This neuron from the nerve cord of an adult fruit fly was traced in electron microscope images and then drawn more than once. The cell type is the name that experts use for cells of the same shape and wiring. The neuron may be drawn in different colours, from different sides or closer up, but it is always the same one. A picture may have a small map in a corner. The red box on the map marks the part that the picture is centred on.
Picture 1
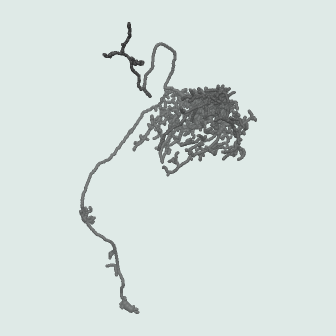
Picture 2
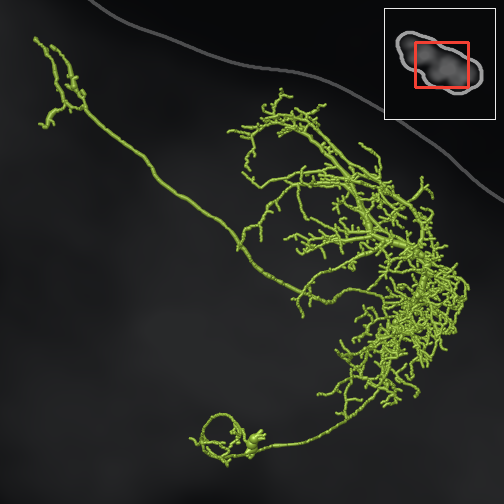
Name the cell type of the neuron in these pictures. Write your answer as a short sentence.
The cell type is IN01A017.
